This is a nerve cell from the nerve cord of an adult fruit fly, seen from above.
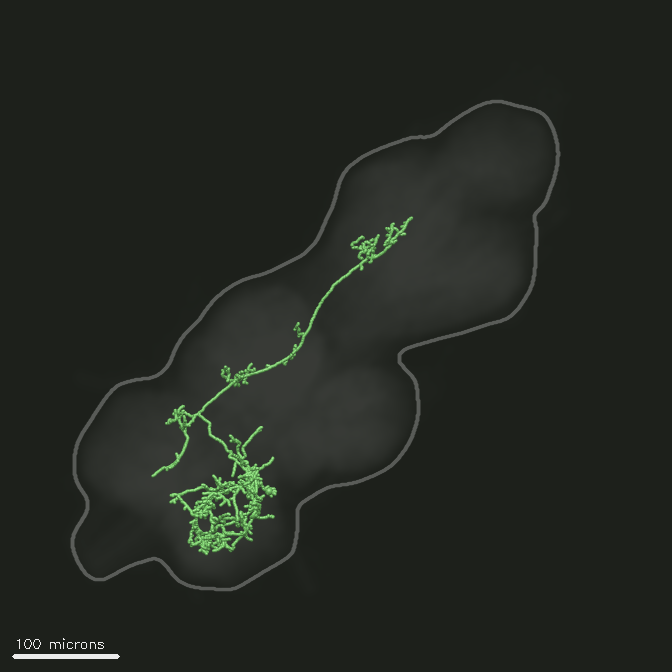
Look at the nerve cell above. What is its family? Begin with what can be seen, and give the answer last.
From top to bottom in the picture it spans about 350 microns. In this view it is taller than it is wide. Its broad class is nerve-cord intrinsic neuron. Its family is hemilineage 12B.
